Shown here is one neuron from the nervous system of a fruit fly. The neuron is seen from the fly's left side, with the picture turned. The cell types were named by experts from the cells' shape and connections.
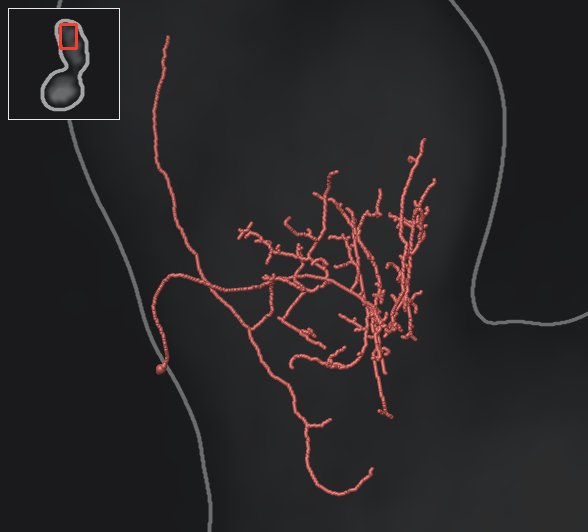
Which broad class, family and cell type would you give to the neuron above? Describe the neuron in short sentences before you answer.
Dozens of branch ends can be seen. In this view it is taller than it is wide. This is a nerve-cord intrinsic neuron. Its family is hemilineage 23B. It is of cell type IN23B082.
